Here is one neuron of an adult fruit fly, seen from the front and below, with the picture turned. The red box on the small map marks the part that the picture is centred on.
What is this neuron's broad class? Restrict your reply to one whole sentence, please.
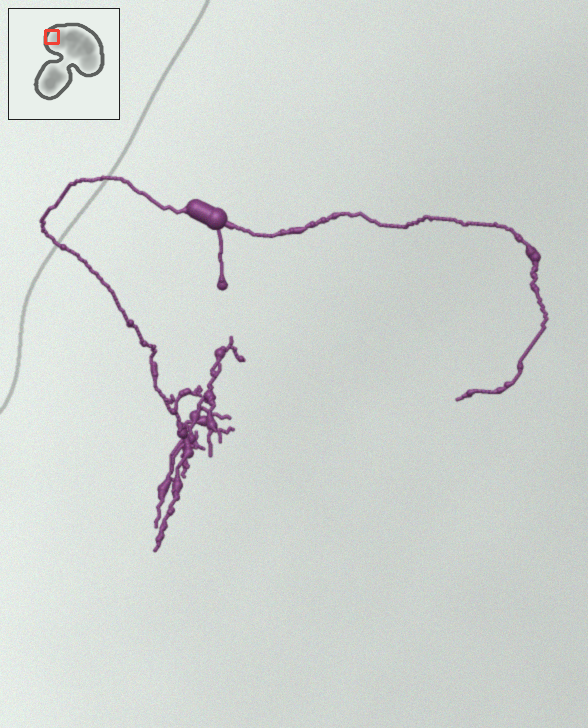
The neuron is designated optic-lobe intrinsic neuron in broad class.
